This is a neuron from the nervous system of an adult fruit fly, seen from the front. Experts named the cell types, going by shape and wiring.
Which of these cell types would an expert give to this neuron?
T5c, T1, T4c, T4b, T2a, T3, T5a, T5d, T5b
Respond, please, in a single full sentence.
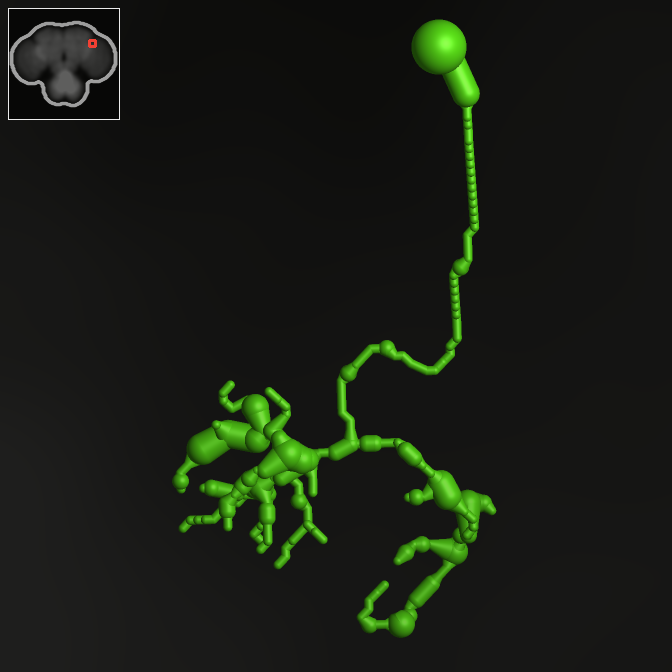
This neuron is assigned to the cell type T5b.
